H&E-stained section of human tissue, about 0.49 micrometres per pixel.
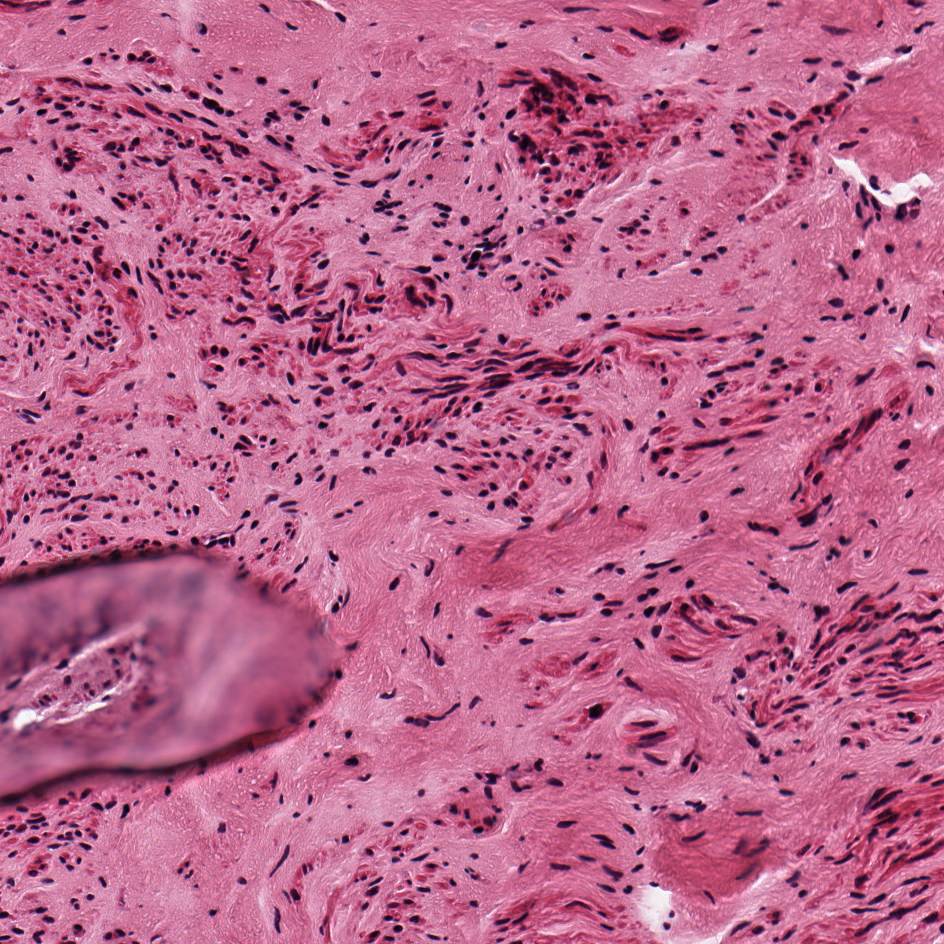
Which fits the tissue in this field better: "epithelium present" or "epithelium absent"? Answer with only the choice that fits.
Epithelium absent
